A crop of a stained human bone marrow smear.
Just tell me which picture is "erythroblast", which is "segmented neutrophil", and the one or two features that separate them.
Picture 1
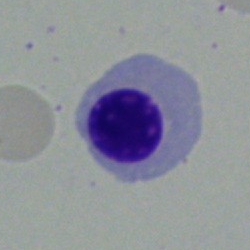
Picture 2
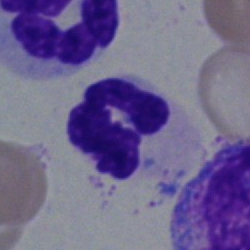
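Let's take them in turn: the erythroblast is in picture 1, and picture 2 holds a segmented neutrophil. Look first at the nuclei: the erythroblast's sits off-centre toward the left, while the segmented neutrophil's forms a knobbly ring with several bulges and notches along it. Both have dark purple chromatin, dense with a few small paler patches in the erythroblast and densely clumped in the segmented neutrophil.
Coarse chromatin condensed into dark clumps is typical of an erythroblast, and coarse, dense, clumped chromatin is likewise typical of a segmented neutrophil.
No nucleoli can be made out in the segmented neutrophil.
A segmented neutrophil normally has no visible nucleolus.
Now the cytoplasm: in the erythroblast it is pale greyish blue, widest to the right of the nucleus, and free of visible granules; in the segmented neutrophil a moderate rim of pale grey-lilac cytoplasm surrounds the nucleus.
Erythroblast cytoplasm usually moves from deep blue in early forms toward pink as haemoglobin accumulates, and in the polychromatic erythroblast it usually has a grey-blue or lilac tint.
Finally the outlines: slightly irregular rather than a smooth circle in the erythroblast, roughly round with a faint edge in the segmented neutrophil, below which small purple specks lie scattered.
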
